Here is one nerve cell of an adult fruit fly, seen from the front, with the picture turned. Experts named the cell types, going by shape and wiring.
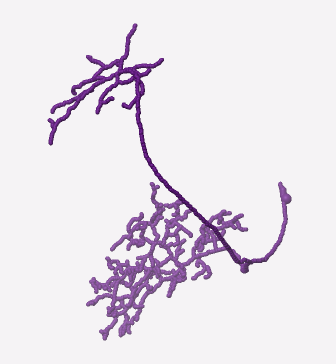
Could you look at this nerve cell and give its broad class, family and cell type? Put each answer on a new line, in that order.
optic-lobe intrinsic neuron
MeLo
MeLo12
